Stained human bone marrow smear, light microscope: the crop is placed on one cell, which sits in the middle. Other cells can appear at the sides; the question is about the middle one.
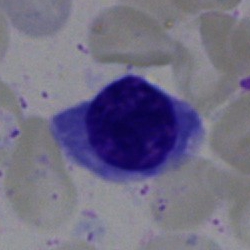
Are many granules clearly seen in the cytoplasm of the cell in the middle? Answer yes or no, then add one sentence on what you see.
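No. No granules are seen in the cytoplasm.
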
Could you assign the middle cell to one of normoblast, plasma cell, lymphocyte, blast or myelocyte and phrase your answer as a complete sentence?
Within this crop, a normoblast occupies the central position.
